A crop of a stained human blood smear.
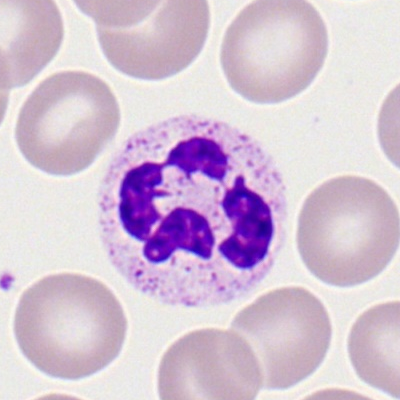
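Segmented neutrophil in a stained blood smear. The nucleus of this segmented neutrophil is split into several separate lobes arranged in a ring around a pale centre, its chromatin dense, clumped and dark purple. Fine lilac-purple granules are scattered through the plentiful, pale pink cytoplasm.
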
